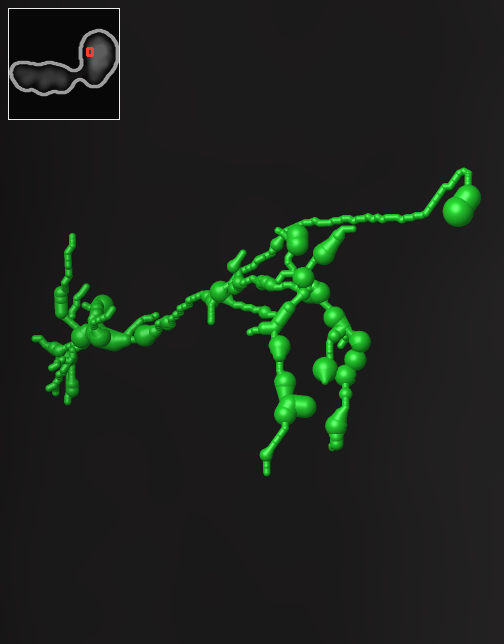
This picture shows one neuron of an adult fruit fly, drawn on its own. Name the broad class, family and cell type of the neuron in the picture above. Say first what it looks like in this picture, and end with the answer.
As drawn here it is wider than it is tall. Its broad class is optic-lobe intrinsic neuron. The family is Mi. The cell type is Mi13.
